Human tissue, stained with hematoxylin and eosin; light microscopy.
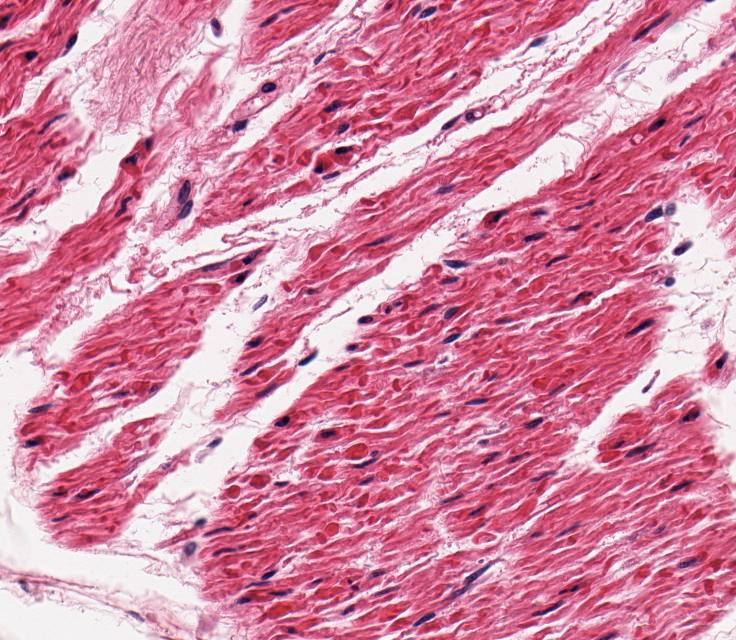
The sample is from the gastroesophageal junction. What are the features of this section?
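The section consists of muscle bundles separated by pale clefts. Bundles and cells run diagonally from lower left to upper right. Nuclei are elongated, dark blue and lie along the long axis of the cells, while the cytoplasm stains a strong pink-red with eosin.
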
